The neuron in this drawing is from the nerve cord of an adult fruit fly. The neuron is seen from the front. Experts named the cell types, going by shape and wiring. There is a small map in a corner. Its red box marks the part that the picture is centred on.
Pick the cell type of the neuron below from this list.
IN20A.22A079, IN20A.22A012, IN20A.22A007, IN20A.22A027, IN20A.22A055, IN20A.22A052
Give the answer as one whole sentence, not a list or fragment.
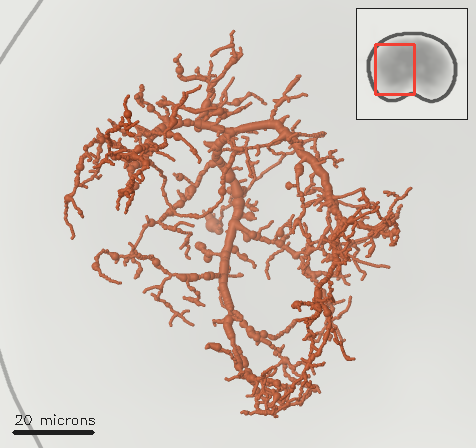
It is IN20A.22A007 that names the cell type of this neuron.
